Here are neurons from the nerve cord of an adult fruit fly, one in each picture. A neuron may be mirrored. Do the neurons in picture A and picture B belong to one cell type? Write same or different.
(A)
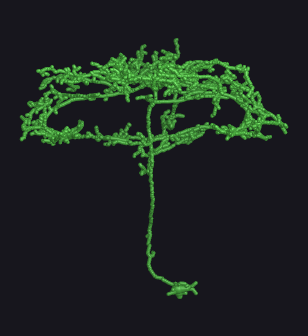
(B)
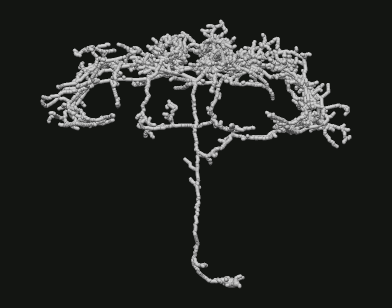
same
